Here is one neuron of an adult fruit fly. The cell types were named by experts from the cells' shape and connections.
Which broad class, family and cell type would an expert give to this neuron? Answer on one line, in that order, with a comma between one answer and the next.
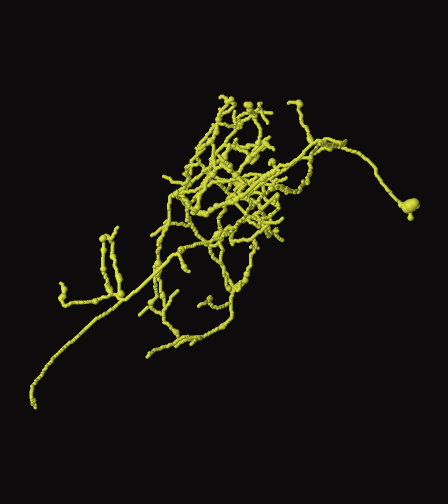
central-brain intrinsic neuron, hemilineage LHd1, CB3570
